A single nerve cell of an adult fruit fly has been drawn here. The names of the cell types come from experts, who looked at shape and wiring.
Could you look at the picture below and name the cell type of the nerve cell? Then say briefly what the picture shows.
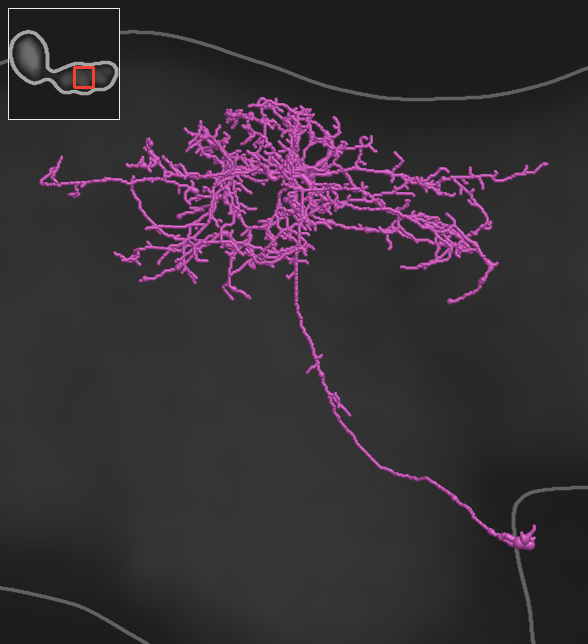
The cell type is IN06A020. This is a nerve-cord intrinsic neuron. Its cell body lies at the lower right of the picture. More than a hundred branch ends can be seen.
